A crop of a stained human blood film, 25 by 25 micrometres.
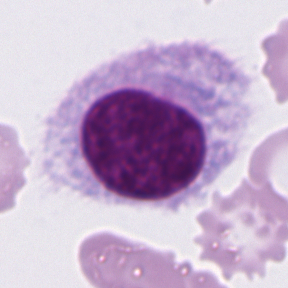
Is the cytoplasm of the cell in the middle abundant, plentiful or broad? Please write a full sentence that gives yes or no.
Yes, this cell has broad cytoplasm around its nucleus.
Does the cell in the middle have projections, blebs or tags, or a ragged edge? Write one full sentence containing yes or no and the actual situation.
Yes, the border of the cell is ragged or frayed, or shows projections, blebs or tags.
